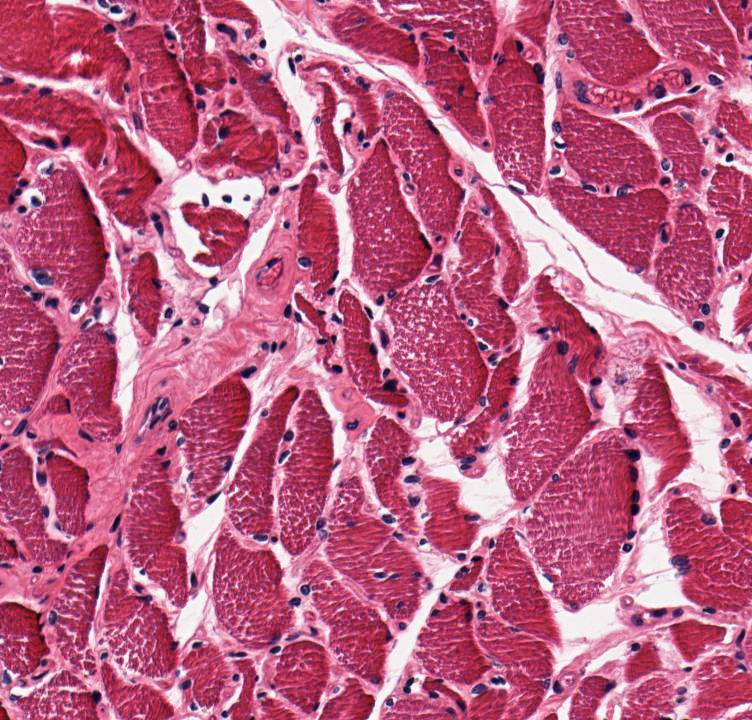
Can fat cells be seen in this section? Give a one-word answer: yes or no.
No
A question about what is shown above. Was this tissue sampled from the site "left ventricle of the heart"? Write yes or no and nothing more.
no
